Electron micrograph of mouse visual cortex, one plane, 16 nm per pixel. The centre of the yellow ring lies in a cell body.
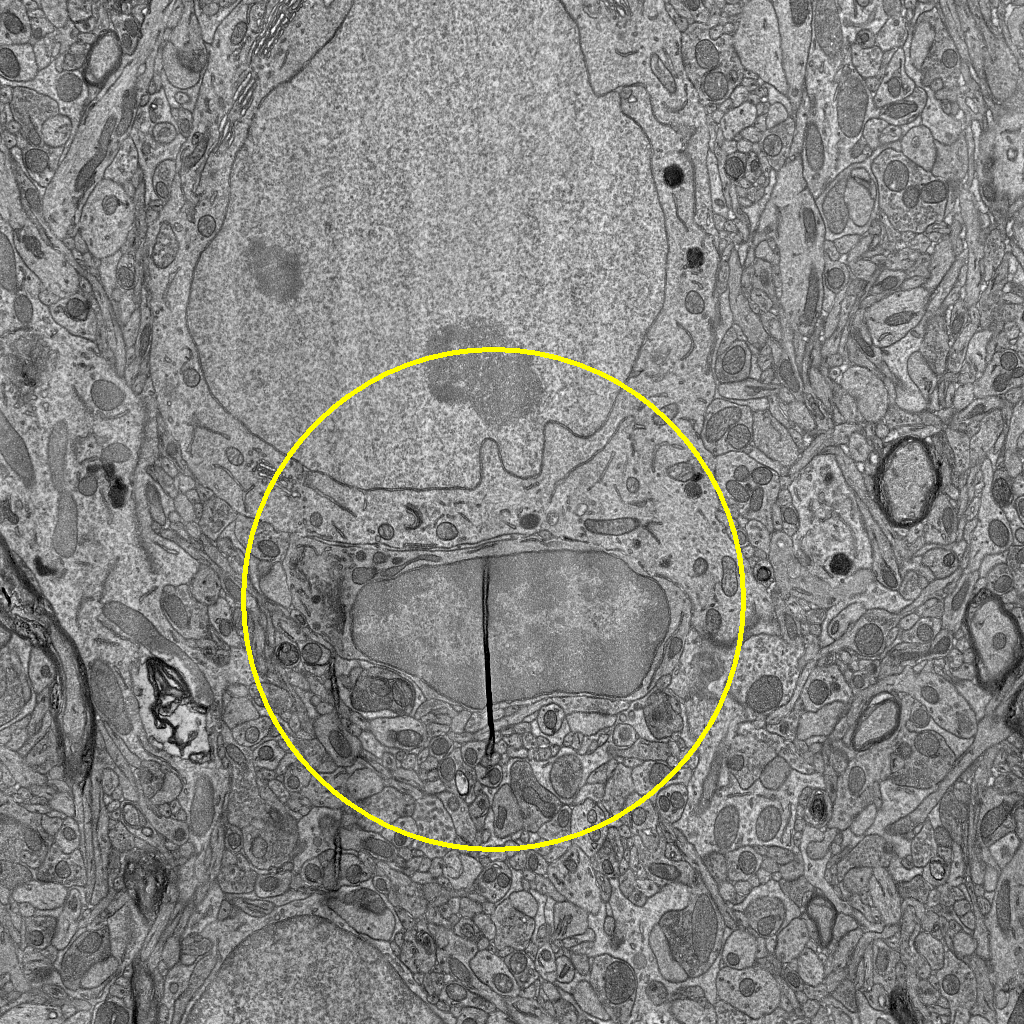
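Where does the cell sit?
Pressed beneath a large cell body with a pale nucleus.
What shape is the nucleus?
An elongated, horizontal oval with a smooth outline and no deep infoldings; irregular darker patches mottle its chromatin.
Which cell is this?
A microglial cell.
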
